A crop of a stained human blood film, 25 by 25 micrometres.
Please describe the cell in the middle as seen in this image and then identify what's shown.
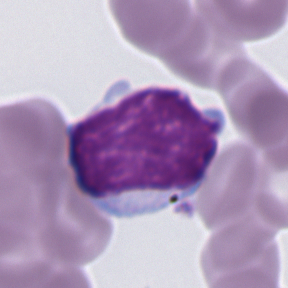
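First, size: the cell measures about 14 micrometres across. The nucleus fills about 80% of its area and is wider than it is tall, with an irregular, somewhat angular outline. Its chromatin is dense and deep purple, with paler streaks running through. I also notice small pale-blue bulges projecting from the edge at the upper left and at the right. One tiny dark dot sits at the lower right edge of the cytoplasm. Putting that together, this is a large granular lymphocyte.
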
